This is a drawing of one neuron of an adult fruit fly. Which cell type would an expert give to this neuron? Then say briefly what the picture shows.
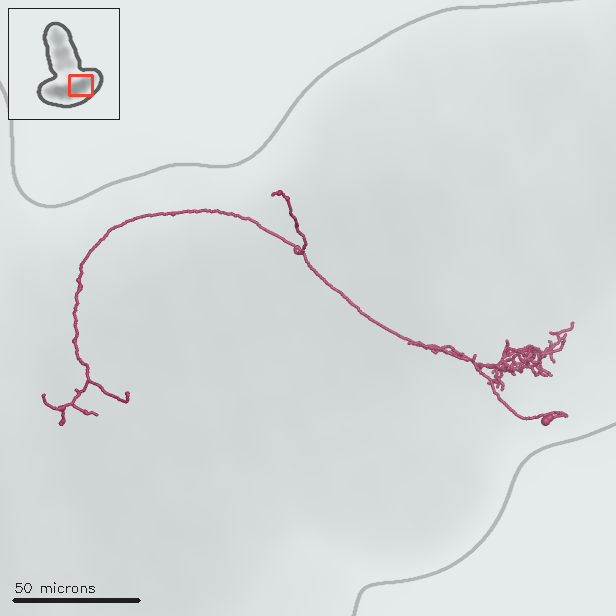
Its cell type is aMe5. It is a visual projection neuron. By the scale bar it is about 200 microns wide in this view. In this view it is wider than it is tall.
